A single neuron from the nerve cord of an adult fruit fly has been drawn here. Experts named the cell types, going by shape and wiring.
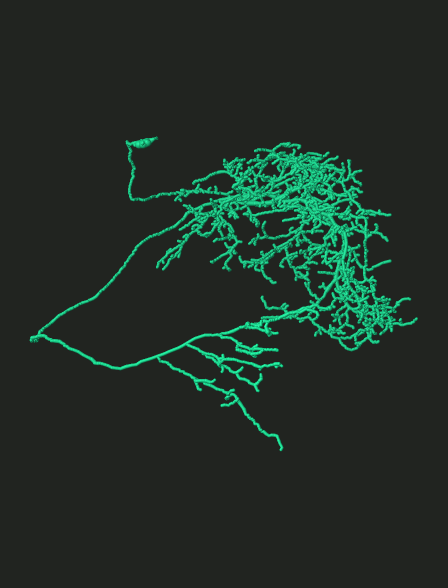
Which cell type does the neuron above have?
IN08B065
